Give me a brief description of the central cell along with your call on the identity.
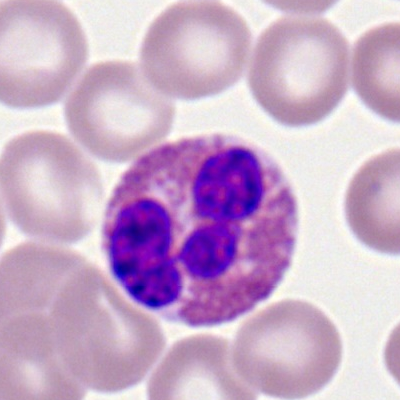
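Look at the edge of the cell and you will see that it is round and smooth. Inside, the chromatin is dark purple and coarsely clumped. Notice how much cytoplasm there is compared with the nucleus, and how it is filled with coarse pink-red granules. What you are looking at is an eosinophil.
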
